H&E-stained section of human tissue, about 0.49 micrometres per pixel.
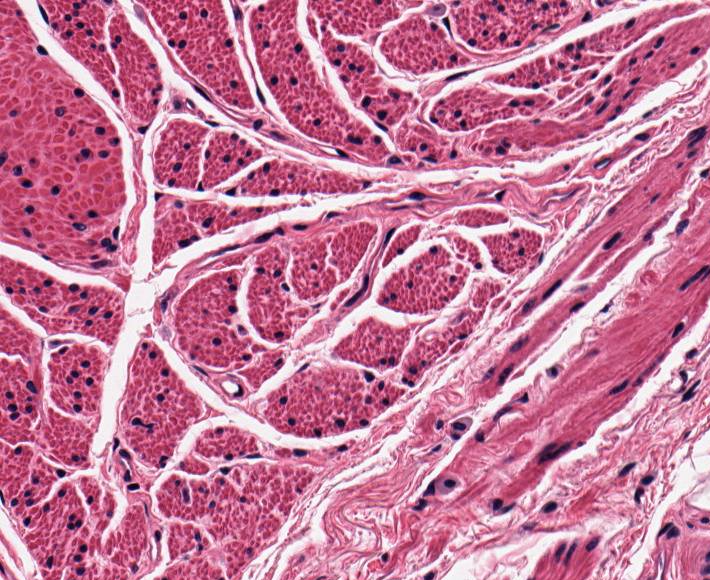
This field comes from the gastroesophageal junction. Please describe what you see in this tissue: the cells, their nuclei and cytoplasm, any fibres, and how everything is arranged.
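Cross-cut muscle bundles fill the left and centre; lengthwise bundles cross the lower right diagonally. Cross-cut bundles hold small, round, dark nuclei scattered internally. Lengthwise bundles have elongated, cigar-shaped nuclei parallel to the cells. Thin, wavy, pale pink connective tissue septa separate bundles, widest at lower right.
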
